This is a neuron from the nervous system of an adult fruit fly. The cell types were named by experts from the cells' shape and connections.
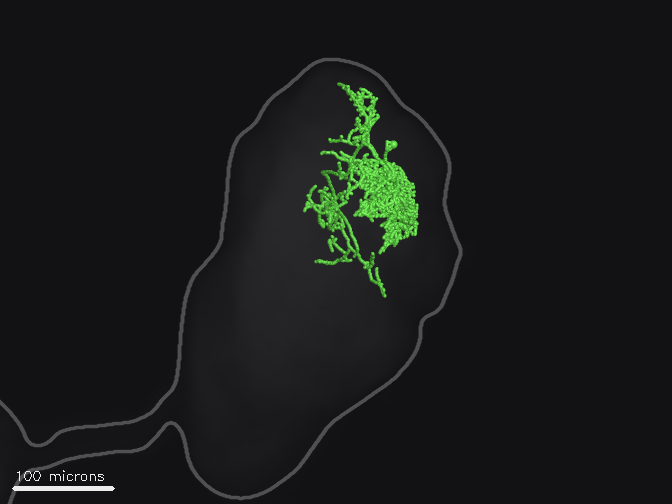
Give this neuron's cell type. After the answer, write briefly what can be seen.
Its cell type is AVLP595. It is a central-brain intrinsic neuron. The cell body is at the top of the picture. From top to bottom in the picture it spans about 200 microns.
